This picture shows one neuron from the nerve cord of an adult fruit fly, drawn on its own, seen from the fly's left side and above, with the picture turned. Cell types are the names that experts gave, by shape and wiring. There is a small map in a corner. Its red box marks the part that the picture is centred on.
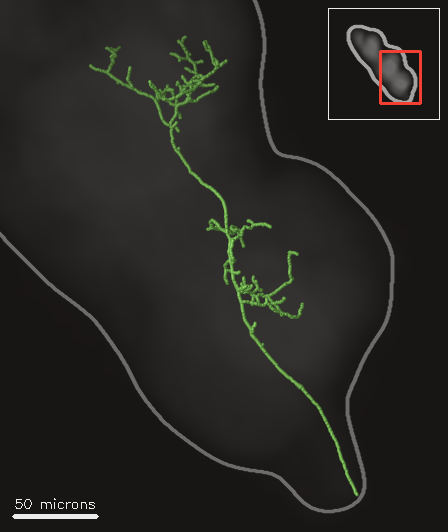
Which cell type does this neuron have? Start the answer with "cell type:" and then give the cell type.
cell type: DNg19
